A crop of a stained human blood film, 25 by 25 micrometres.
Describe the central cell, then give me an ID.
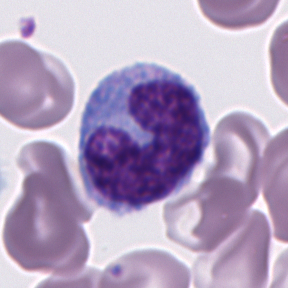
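Look at the nucleus first: it curves like a C, with the notch opening toward the upper left, and no nucleoli are visible in it. The cytoplasm is widest on that upper-left side and holds fine, faint purplish granules. This is a monocyte.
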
